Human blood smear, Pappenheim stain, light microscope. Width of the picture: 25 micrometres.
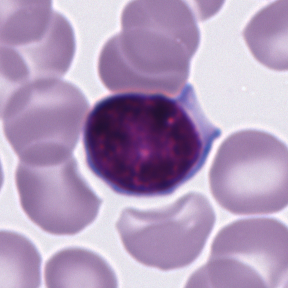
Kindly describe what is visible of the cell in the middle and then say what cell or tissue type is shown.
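At the upper right, the cell bears a pointed extension of cytoplasm. The nucleus is oval, without indentation, and its chromatin is dark purple and coarsely clumped. The cytoplasm contains no vacuoles. The cell is a typical lymphocyte.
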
